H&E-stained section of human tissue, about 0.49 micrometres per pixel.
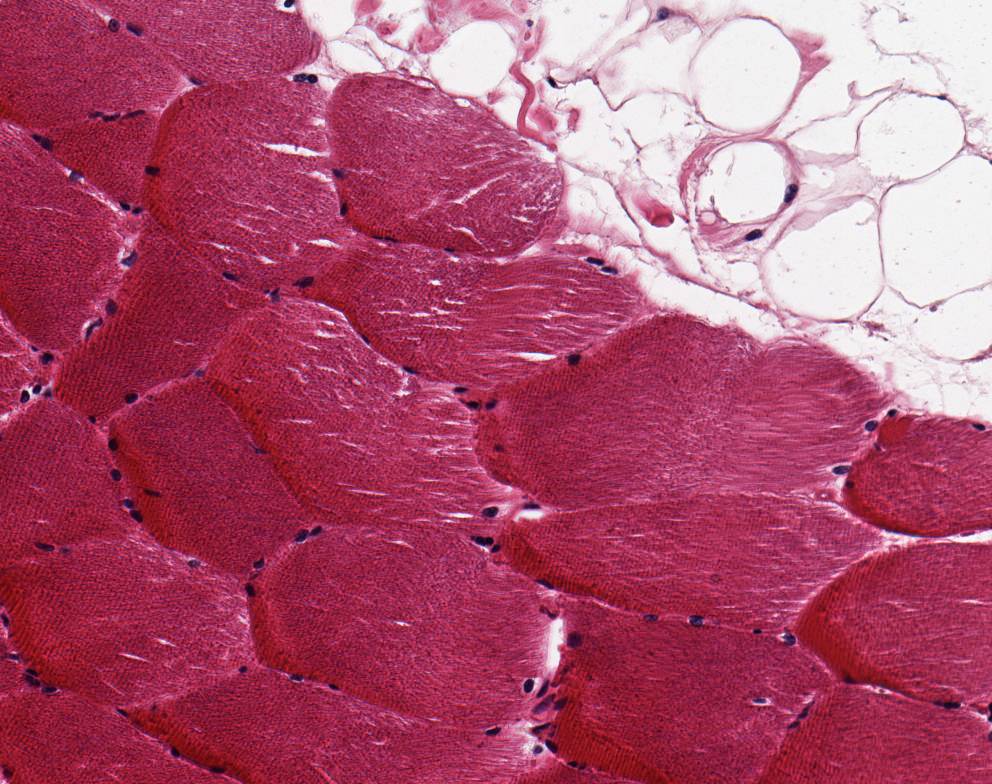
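Skeletal muscle, cut across: the fibres show as closely packed polygonal profiles, broadly similar in size, and I find no clusters of small angular fibres. Their nuclei are small, dark and flattened at the fibre edges. Over in the upper right, the adipocytes appear as large clear empty spaces with thin walls.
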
